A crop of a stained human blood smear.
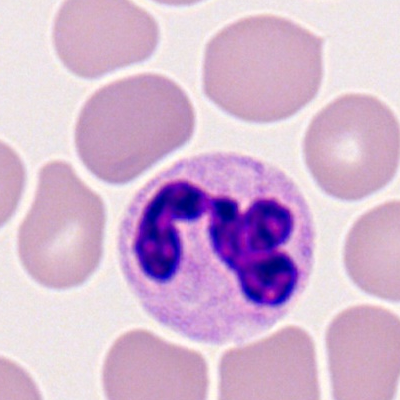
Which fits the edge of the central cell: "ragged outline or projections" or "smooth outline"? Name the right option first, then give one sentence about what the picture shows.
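Smooth outline. The cell has a round, smooth outline.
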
